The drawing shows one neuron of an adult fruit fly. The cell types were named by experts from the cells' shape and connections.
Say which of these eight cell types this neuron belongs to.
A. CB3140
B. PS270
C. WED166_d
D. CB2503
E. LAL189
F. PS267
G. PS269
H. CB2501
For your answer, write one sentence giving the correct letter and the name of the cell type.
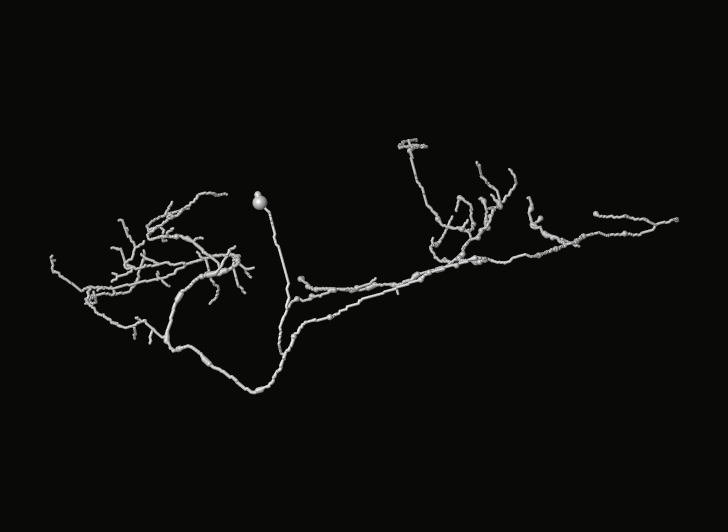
The neuron falls under PS269, the cell type named in option G.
